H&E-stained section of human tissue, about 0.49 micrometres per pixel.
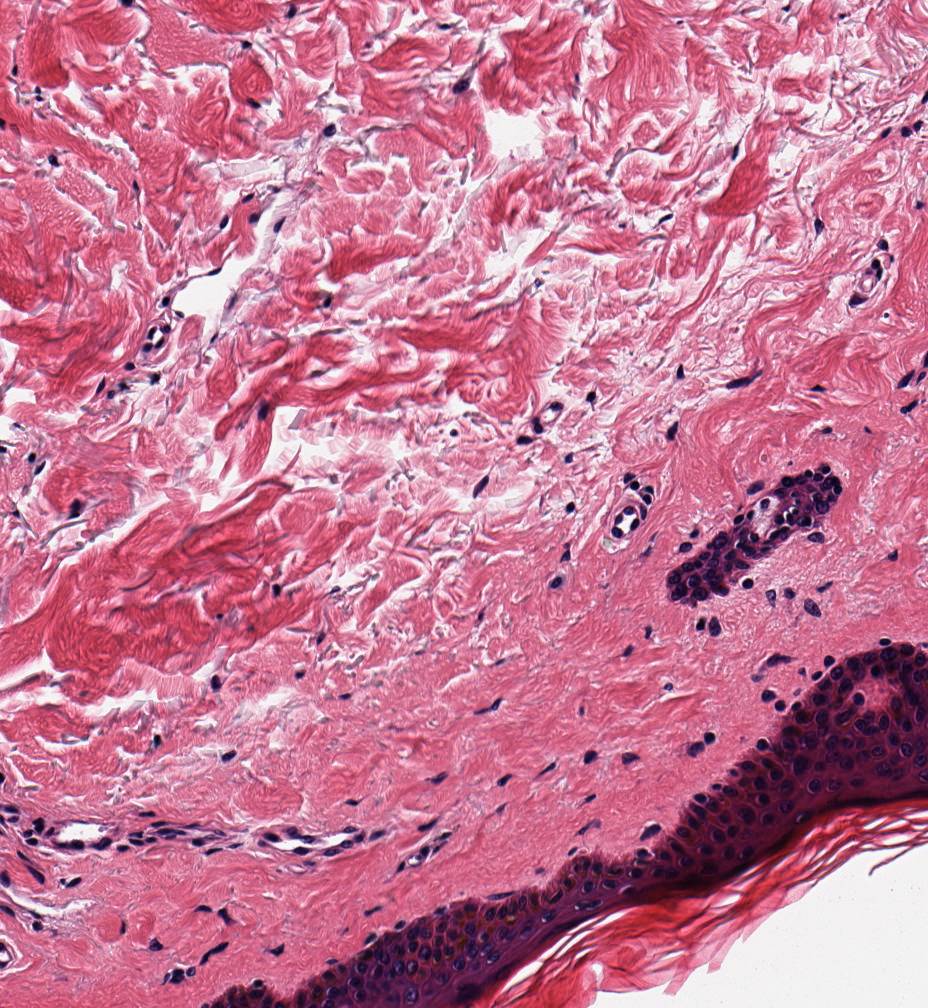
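Skin of the lower leg. Lower right: fairly thin stratified squamous epithelium, gently undulating below, without long rete ridges. Above and left: fibrous connective tissue with thick, coarse, eosinophilic collagen bundles running haphazardly. Right of centre: a small cord of closely packed, deeply basophilic epithelial cells.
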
